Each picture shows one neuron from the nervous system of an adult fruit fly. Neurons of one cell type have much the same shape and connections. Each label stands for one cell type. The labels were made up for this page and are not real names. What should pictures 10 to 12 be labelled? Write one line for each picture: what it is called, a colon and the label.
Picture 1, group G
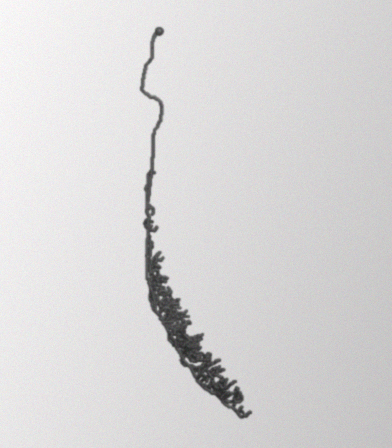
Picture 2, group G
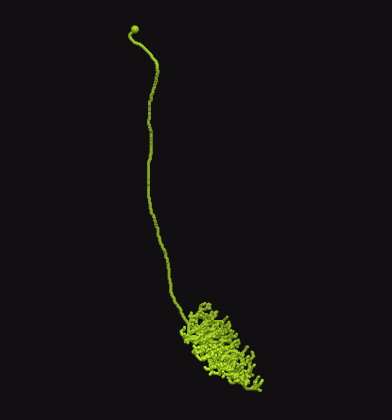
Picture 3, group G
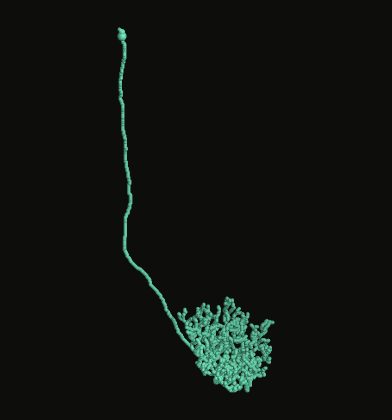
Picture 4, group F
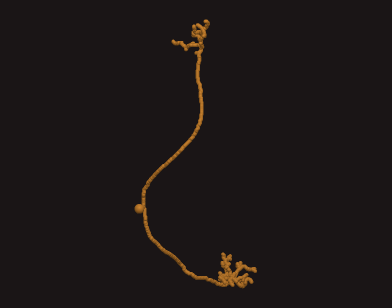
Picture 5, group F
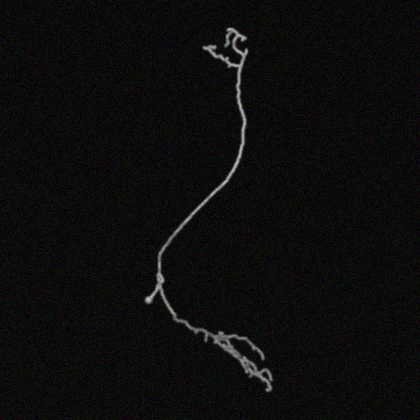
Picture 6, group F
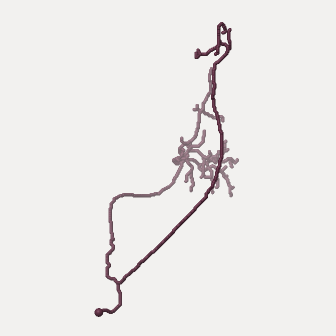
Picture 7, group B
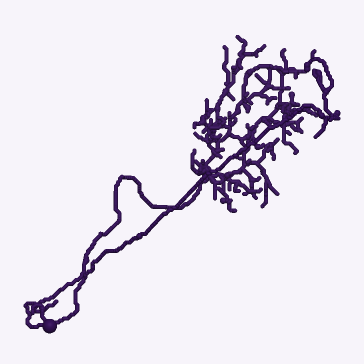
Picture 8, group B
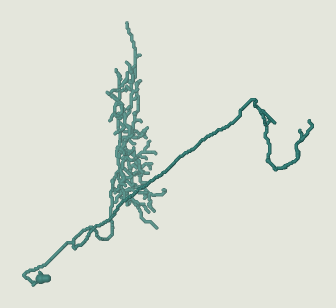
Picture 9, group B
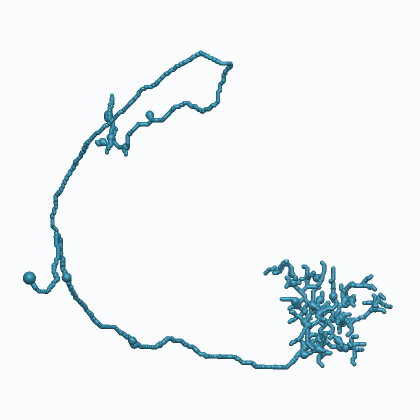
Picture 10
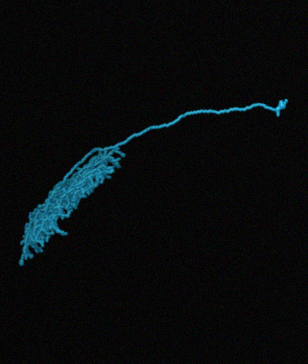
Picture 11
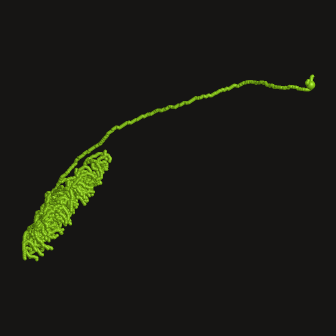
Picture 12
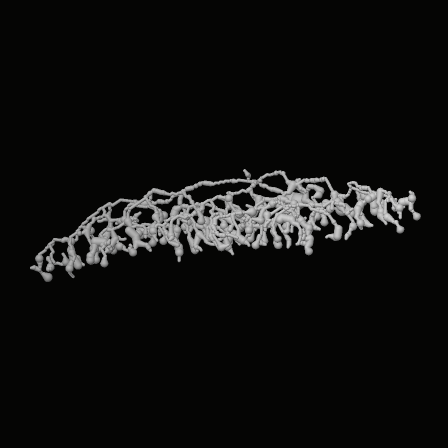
10: group G
11: group G
12: group G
